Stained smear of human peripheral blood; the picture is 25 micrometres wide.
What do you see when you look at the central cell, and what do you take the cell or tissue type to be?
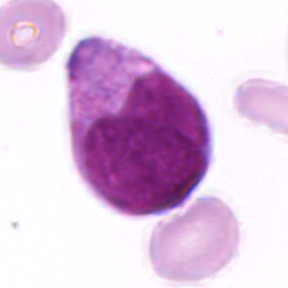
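First, the nucleus: it measures about 12 micrometres across, and its upper edge carries a notch where cytoplasm cuts in. Next, the chromatin: finely grained throughout. Then the cytoplasm: it is gathered mainly in the upper-left part of the cell and holds fine purple granules. This is an atypical promyelocyte.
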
